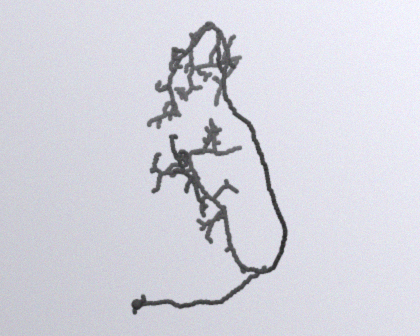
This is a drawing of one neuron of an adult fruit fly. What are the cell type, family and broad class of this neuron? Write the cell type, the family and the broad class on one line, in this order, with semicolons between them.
CB1923; hemilineage SLPal2; central-brain intrinsic neuron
